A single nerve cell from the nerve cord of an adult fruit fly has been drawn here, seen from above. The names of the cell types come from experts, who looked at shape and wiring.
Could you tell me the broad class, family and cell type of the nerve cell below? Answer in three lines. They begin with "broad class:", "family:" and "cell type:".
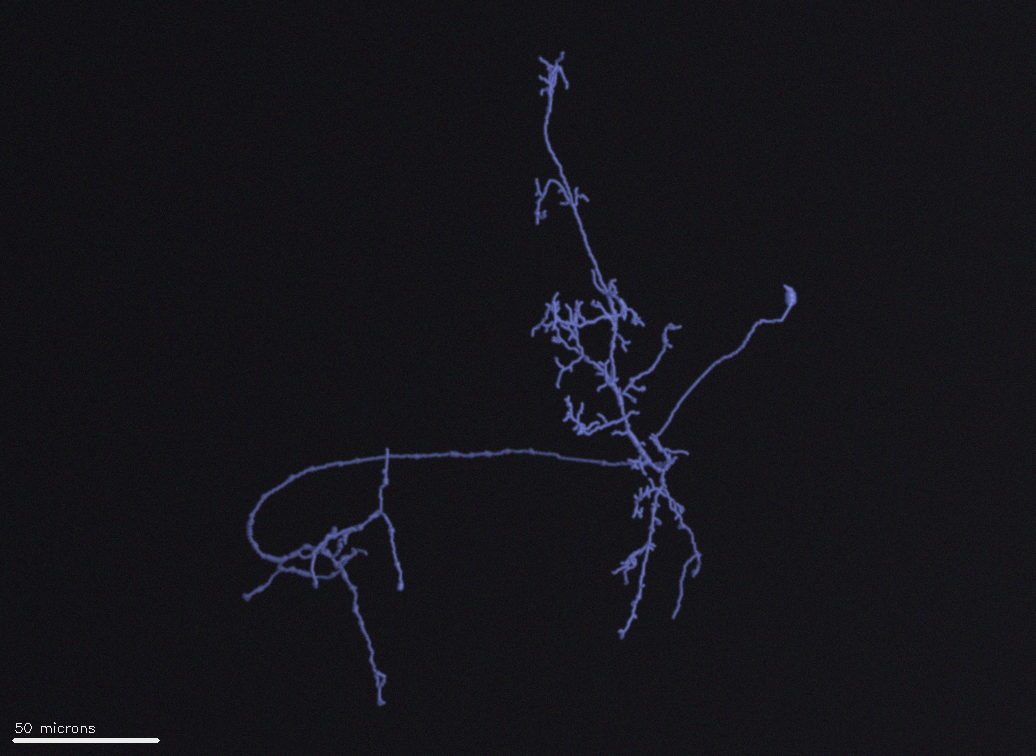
broad class: nerve-cord intrinsic neuron
family: hemilineage 01A
cell type: IN01A050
